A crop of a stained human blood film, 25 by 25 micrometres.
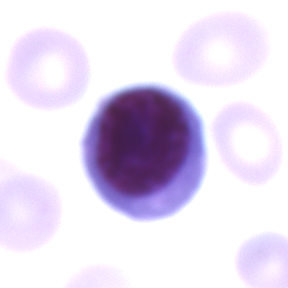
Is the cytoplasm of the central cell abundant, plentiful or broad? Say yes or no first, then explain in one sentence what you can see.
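No. The nucleus fills most of the cell and lies toward its upper part.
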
